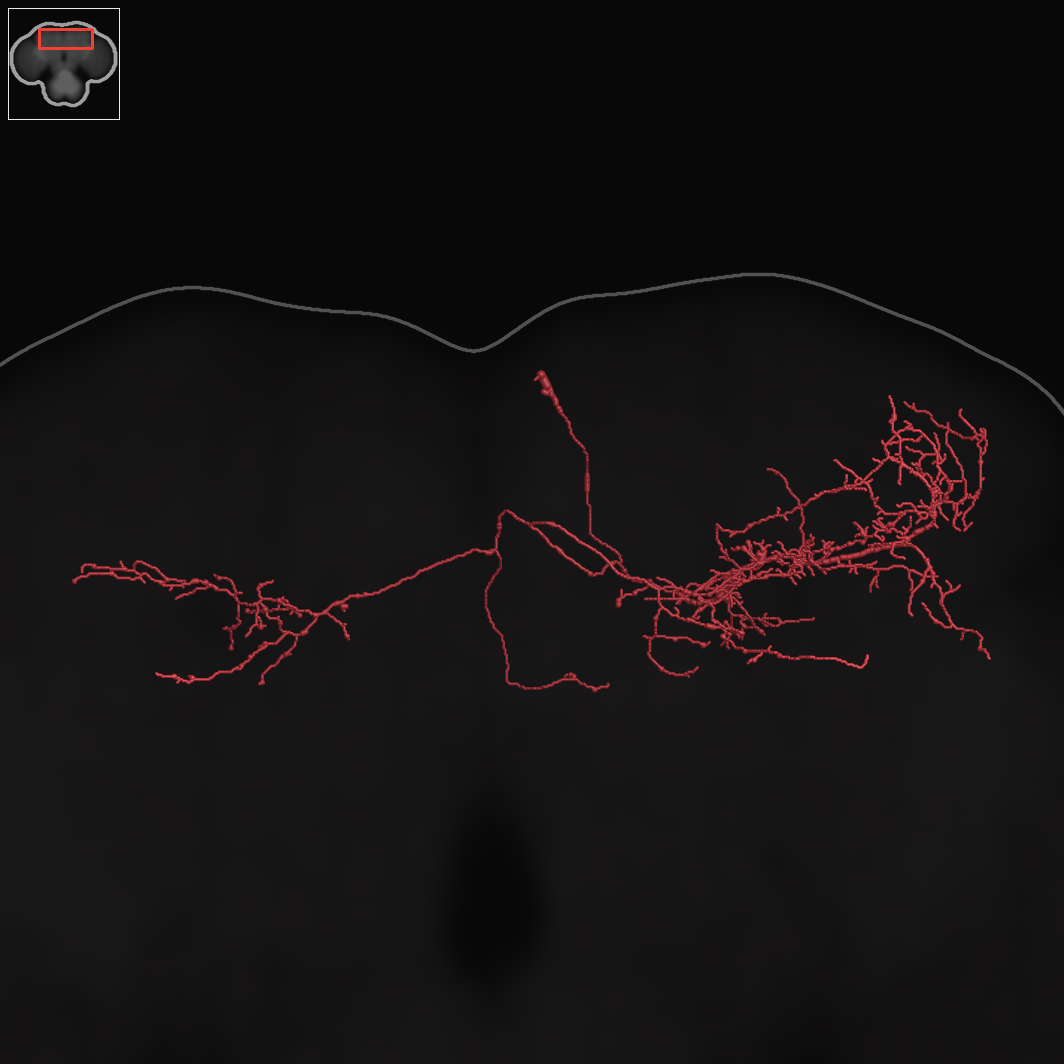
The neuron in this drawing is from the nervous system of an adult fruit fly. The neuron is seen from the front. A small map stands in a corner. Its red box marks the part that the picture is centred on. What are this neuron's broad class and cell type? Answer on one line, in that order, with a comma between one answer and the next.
central-brain intrinsic neuron, CL201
